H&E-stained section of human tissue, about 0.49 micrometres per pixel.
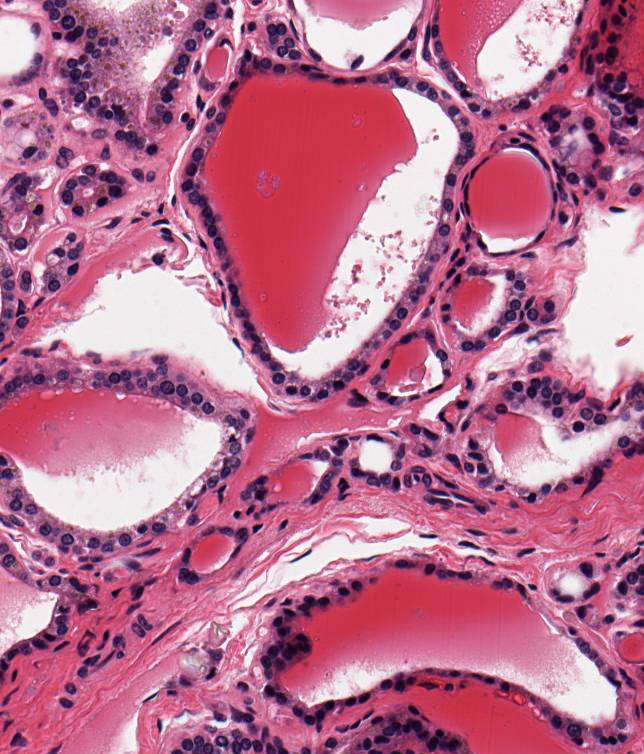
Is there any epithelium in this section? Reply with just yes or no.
Yes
